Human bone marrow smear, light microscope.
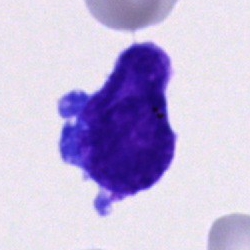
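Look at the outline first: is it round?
No, it is irregular and lumpy, with rounded blebs of cytoplasm bulging from the left and lower edges.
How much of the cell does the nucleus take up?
Most of it, and its chromatin is dark purple and dense.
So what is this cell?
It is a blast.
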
